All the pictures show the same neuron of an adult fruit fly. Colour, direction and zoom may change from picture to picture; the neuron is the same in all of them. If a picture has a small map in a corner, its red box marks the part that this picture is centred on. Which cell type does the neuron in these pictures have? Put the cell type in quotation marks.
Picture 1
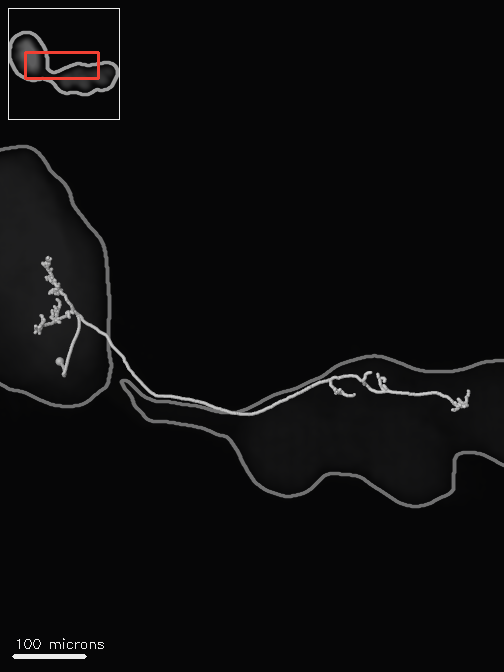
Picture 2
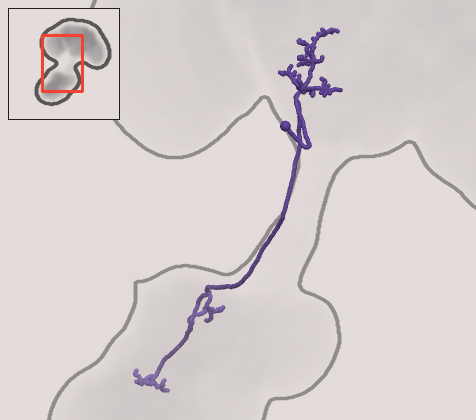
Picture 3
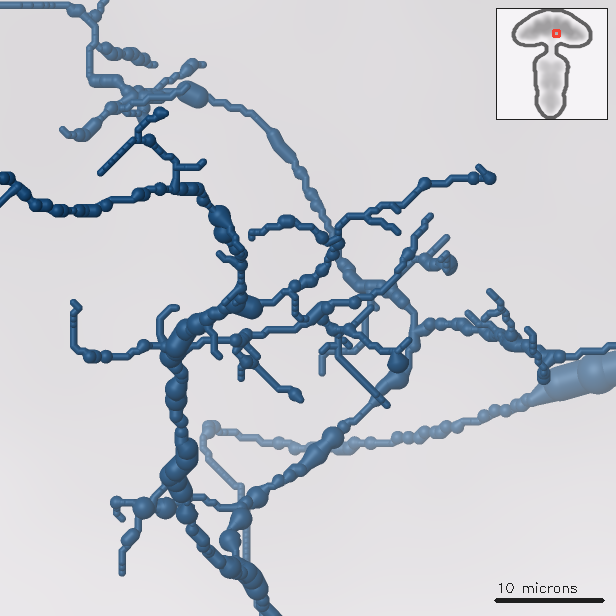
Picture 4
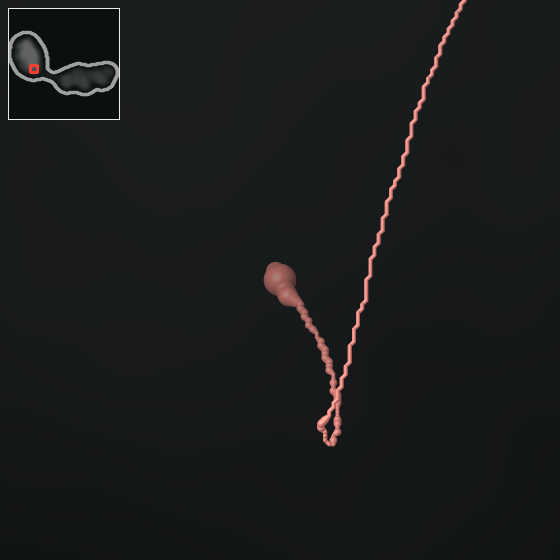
"DNg02_c"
